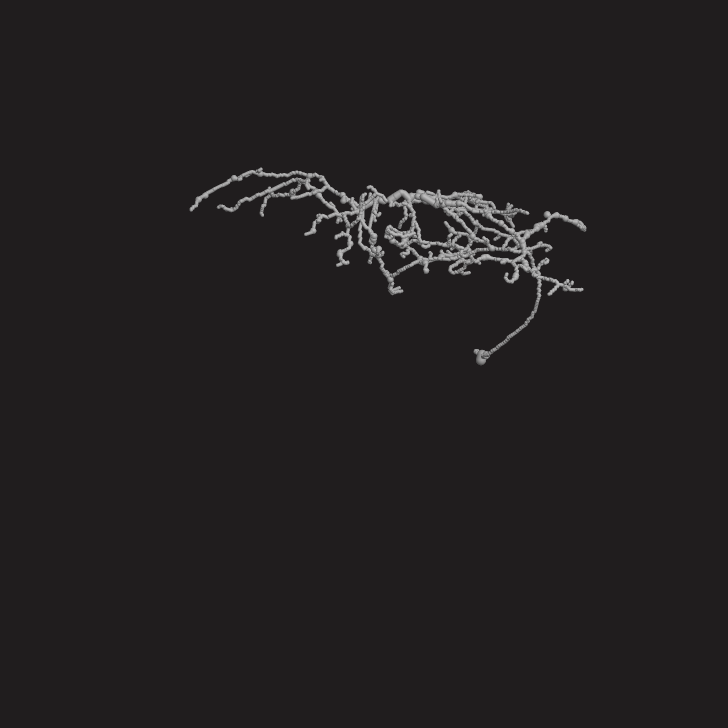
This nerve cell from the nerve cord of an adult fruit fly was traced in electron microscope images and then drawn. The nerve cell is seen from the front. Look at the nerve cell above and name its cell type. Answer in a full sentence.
The cell type is IN03B058.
